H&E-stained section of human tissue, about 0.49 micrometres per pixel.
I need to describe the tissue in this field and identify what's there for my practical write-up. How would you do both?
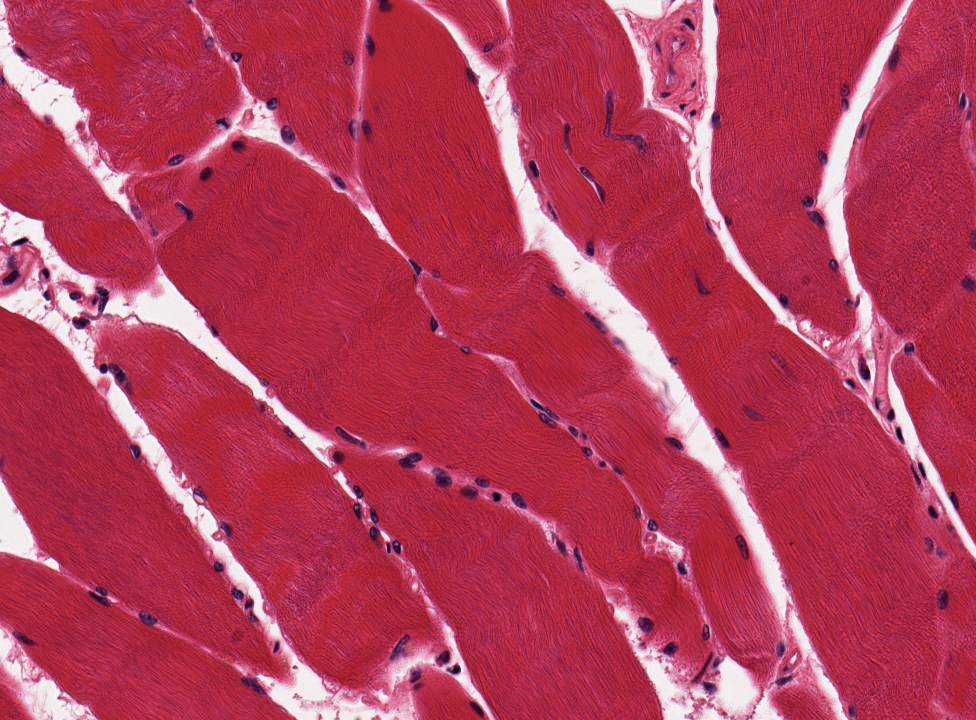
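Arrangement: long parallel muscle fibres cross the whole field diagonally, from upper left to lower right. Branching: the fibres are unbranched, and no intercalated discs are visible. Nuclei: these lie at the edges of the fibres, just beneath their surface, and are small, dark-staining and flattened or oval. The tissue in this field is skeletal muscle.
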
